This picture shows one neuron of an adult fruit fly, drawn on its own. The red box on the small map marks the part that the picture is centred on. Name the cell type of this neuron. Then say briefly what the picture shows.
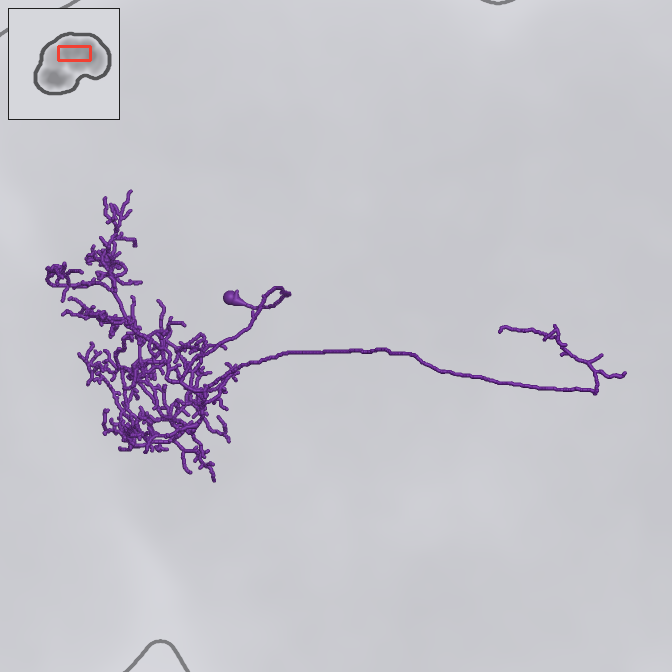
The cell type is PVLP027. It is a central-brain intrinsic neuron. The picture shows dozens of branch ends. In this view it is wider than it is tall.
